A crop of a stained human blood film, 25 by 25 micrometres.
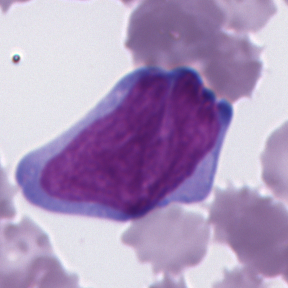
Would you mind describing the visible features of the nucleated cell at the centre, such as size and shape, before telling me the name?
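Cell about 20 by 13 micrometres, angular and polygonal, edges fairly straight. Nucleus fills about 70% of the cell's area; a thin pale crease runs down from its upper edge. Chromatin fine, strand-like, no coarse dark clumps. Cytoplasm a narrow rim, widest at the left end. Myeloblast.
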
